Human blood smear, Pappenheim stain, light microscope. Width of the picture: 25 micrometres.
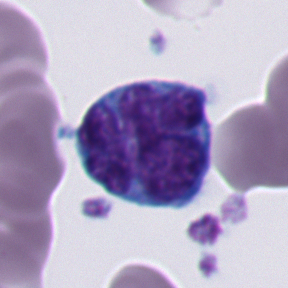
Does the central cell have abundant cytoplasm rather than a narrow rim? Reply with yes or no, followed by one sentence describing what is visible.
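No. The nucleus fills most of the cell.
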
